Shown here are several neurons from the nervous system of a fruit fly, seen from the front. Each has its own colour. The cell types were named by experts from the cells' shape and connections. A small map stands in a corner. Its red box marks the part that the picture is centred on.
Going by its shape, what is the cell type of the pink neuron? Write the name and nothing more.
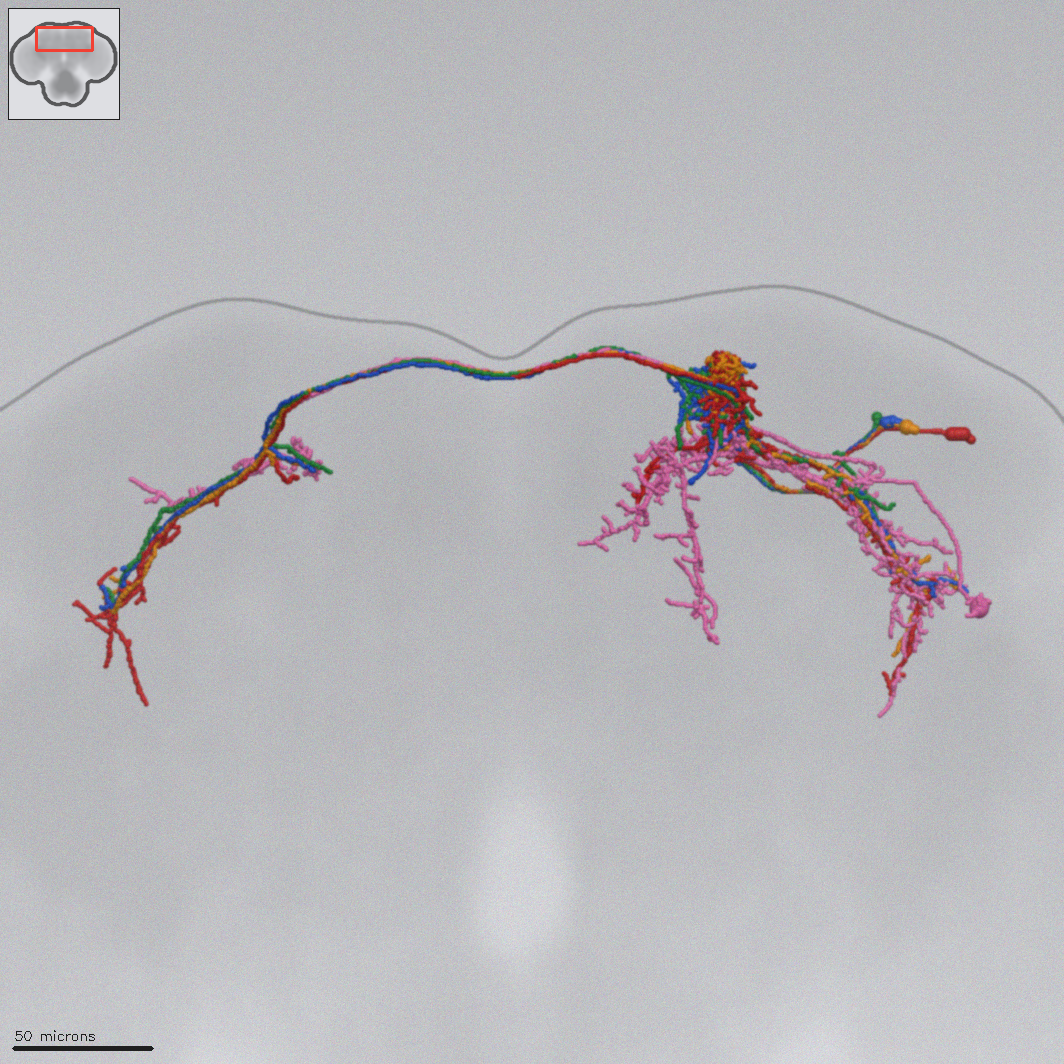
LHAV6g1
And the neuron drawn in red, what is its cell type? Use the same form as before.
MBON28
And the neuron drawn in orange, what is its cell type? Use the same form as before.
MBON16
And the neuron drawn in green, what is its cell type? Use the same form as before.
MBON17-like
